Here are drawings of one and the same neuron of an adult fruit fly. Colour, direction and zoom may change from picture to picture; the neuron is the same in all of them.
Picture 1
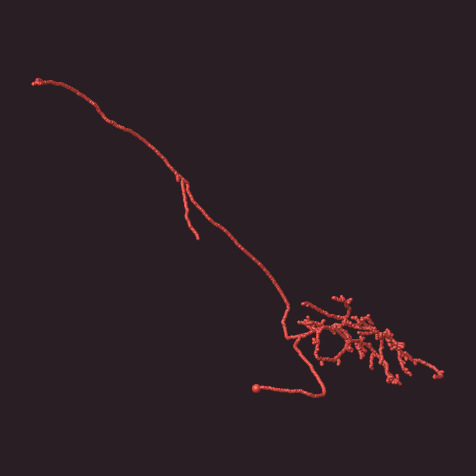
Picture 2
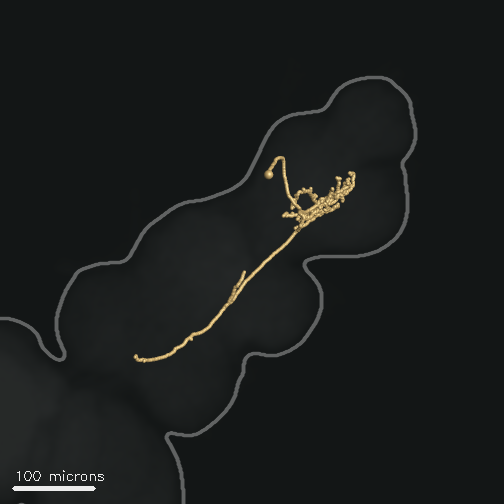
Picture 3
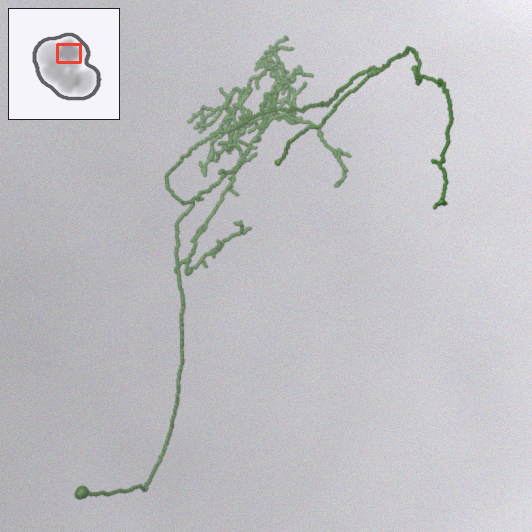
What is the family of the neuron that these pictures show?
hemilineage 23B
